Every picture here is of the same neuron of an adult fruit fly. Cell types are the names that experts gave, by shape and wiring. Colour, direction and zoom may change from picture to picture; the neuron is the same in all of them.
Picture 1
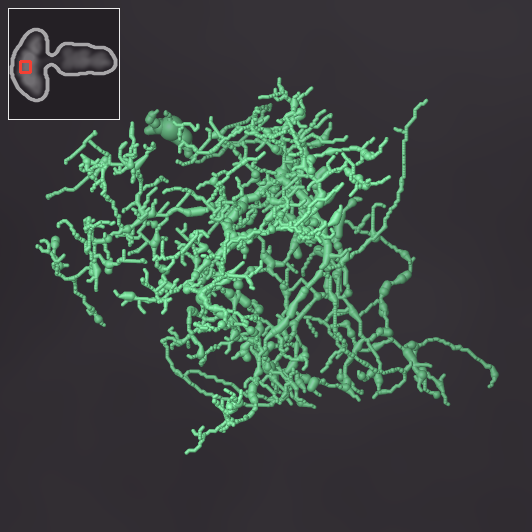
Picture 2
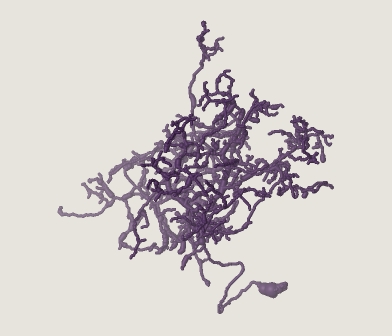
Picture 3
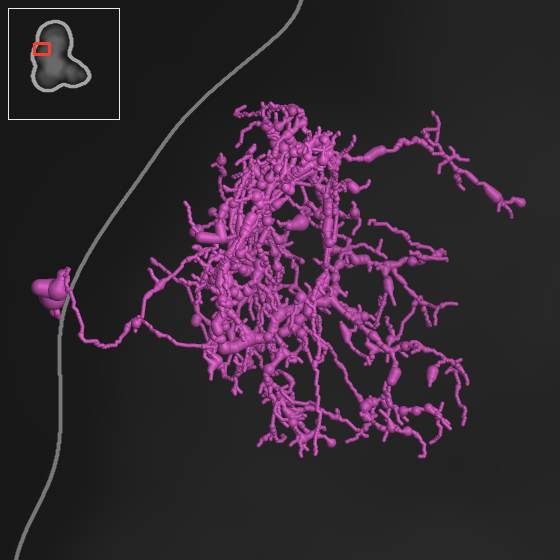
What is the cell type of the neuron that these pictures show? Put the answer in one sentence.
The cell type is GNG198.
